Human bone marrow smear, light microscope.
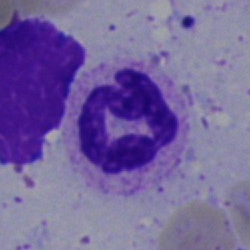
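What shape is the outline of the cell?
Roughly round, as far as I can tell.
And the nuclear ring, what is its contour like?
Lumpy, with several bulges along its length.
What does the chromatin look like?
Dense and dark purple, with no nucleoli visible in the nucleus.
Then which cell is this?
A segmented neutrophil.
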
